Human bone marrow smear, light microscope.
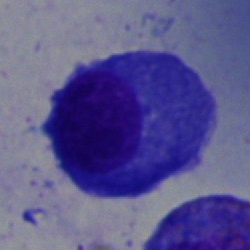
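Plasma cell in the centre, roughly oval with a slightly irregular, bumpy edge. Its nucleus lies off-centre, toward the left side of the cell. Right beside the nucleus, the cytoplasm shows a paler zone. The cytoplasm is free of visible granules.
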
